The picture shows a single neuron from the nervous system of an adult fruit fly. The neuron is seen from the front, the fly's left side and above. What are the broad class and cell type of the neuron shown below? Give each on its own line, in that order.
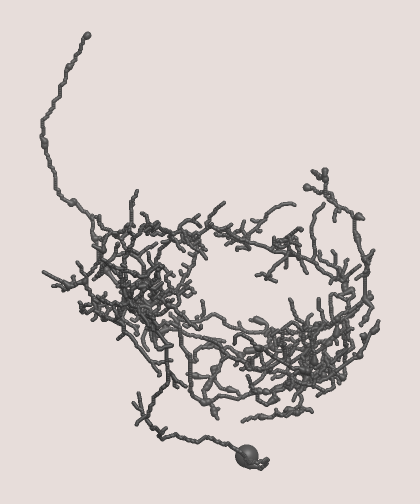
nerve-cord intrinsic neuron
INXXX474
